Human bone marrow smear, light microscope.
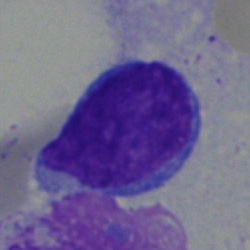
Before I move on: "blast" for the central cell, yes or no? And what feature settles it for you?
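Chromatin: dark purple, fine and mottled, not coarsely clumped.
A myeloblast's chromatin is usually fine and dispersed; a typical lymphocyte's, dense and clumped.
Goes with blast, against lymphocyte. Cytoplasm: thin rim, widest at lower left.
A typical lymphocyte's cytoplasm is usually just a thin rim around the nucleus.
Fits lymphocyte. Granules: none seen.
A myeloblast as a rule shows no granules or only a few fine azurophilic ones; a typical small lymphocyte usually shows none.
Fits both. Also: smooth oval outline narrowing toward the left end; no vacuoles. Verdict: blast fits.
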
